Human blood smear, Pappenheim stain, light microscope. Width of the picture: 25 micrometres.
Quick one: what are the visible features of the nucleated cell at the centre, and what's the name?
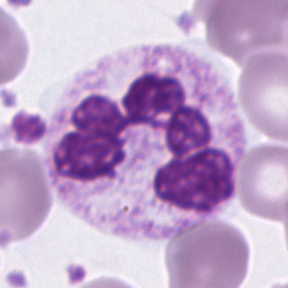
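Five separate lobes make up the nucleus, arranged in an arc that opens toward the bottom of the cell. The chromatin is dark purple and coarsely clumped. The cytoplasm is a pale pinkish-lilac. This cell is a segmented neutrophil.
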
